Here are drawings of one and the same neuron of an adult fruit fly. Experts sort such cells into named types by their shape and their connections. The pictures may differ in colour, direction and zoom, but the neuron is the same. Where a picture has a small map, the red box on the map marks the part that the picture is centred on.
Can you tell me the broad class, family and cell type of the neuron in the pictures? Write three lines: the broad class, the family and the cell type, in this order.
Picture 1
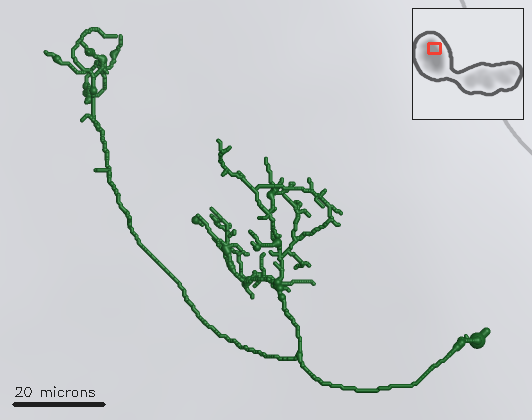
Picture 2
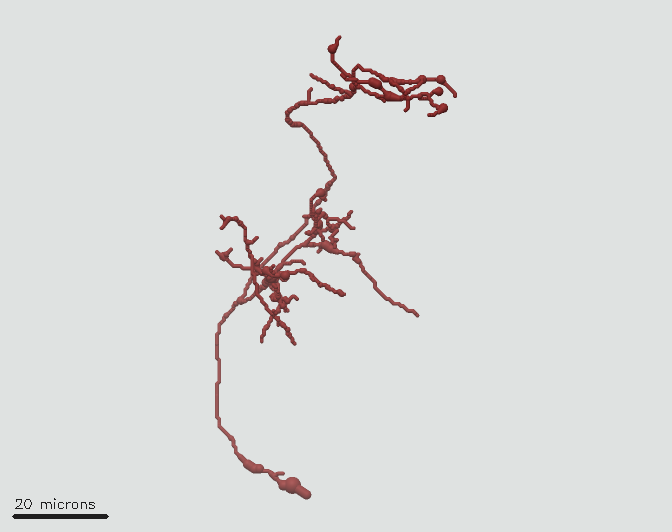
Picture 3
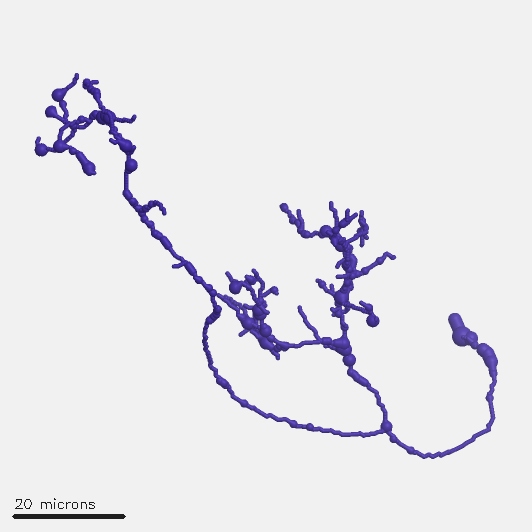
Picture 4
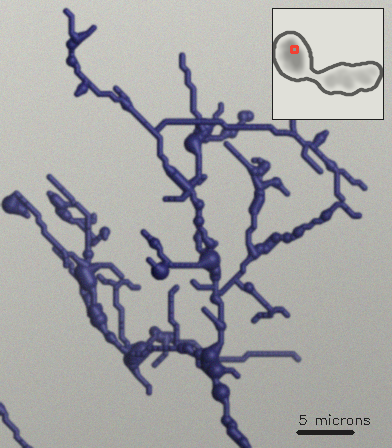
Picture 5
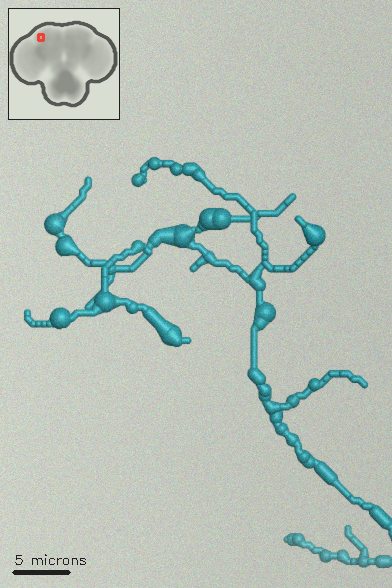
central-brain intrinsic neuron
hemilineage VLPp&l1_anterior
LHPV2c5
